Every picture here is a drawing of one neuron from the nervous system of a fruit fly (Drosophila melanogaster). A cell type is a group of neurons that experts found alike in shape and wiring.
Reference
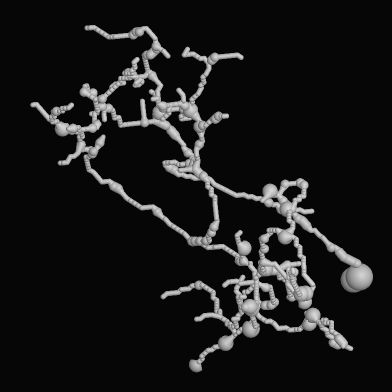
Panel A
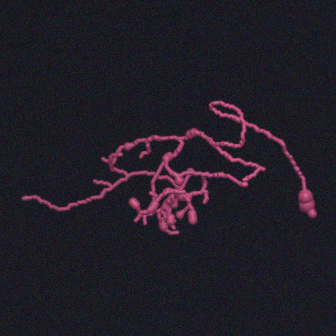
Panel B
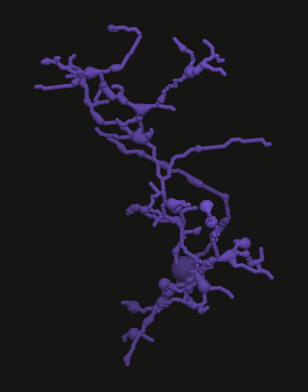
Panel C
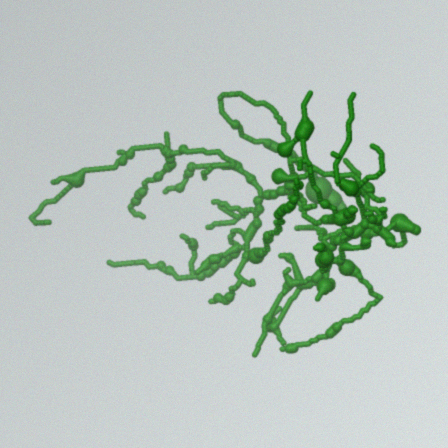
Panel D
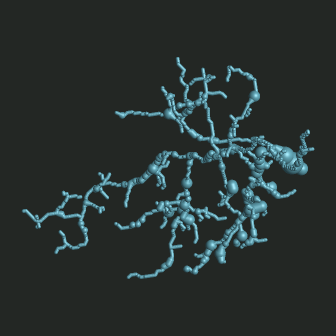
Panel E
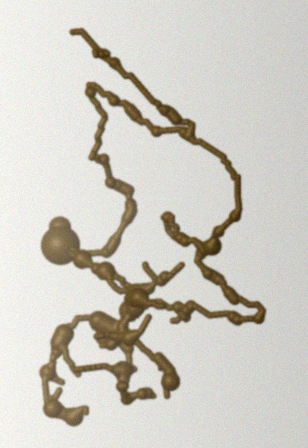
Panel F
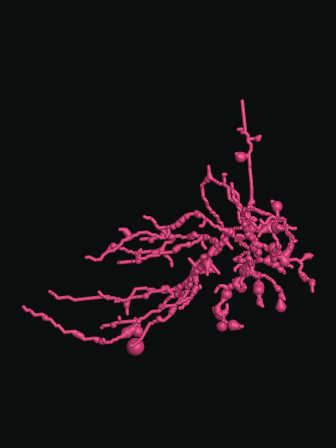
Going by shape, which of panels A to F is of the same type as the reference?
Panel B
